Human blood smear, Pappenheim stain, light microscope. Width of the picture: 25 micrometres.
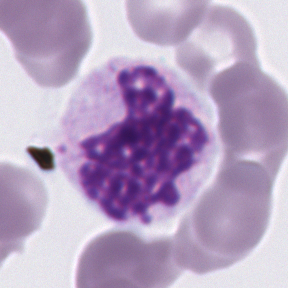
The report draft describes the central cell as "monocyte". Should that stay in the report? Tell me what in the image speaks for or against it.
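Outline roughly round. Nucleus irregular, folded and lobed in outline. Chromatin dark purple and clumped, small pale gaps between the clumps. Cytoplasm pale lilac-pink, with fine, faint pinkish-purple granules scattered through it. Small dark brown angular particle just outside the left edge of the cell.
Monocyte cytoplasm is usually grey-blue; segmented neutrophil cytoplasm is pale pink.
The pale lilac-pink cytoplasm here therefore counts against monocyte and for segmented neutrophil.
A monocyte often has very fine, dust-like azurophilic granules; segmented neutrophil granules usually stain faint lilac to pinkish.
Fineness of the granules would fit both; their pinkish-purple tint sides with segmented neutrophil. Verdict: segmented neutrophil, not monocyte.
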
